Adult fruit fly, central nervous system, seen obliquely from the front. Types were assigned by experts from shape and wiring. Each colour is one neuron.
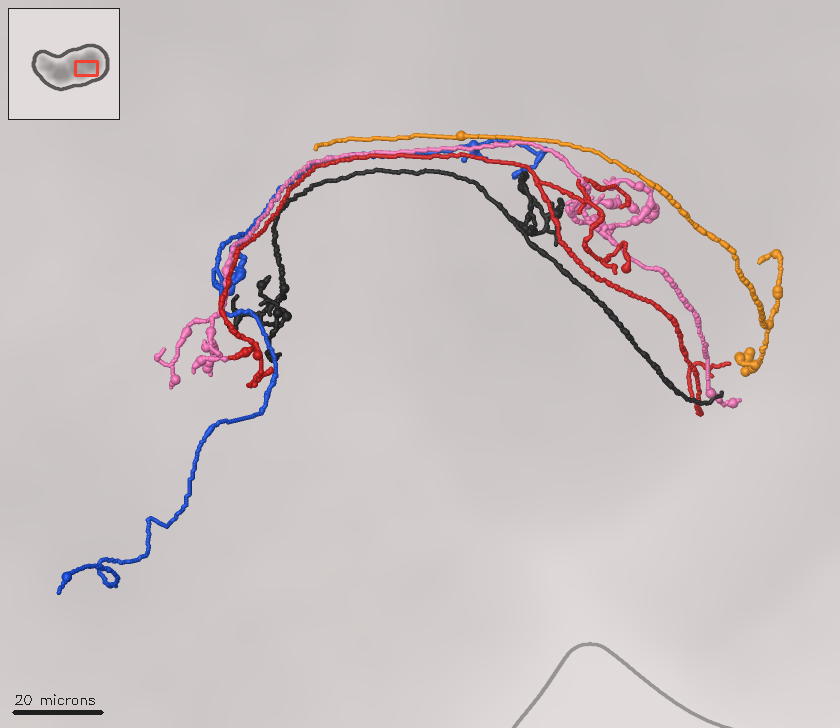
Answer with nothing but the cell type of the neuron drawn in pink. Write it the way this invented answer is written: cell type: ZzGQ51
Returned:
cell type: ORN_DC1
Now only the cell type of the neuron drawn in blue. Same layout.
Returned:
cell type: ORN_DM3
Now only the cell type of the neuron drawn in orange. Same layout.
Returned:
cell type: ORN_VA1v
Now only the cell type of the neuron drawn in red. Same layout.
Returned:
cell type: ORN_DA2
